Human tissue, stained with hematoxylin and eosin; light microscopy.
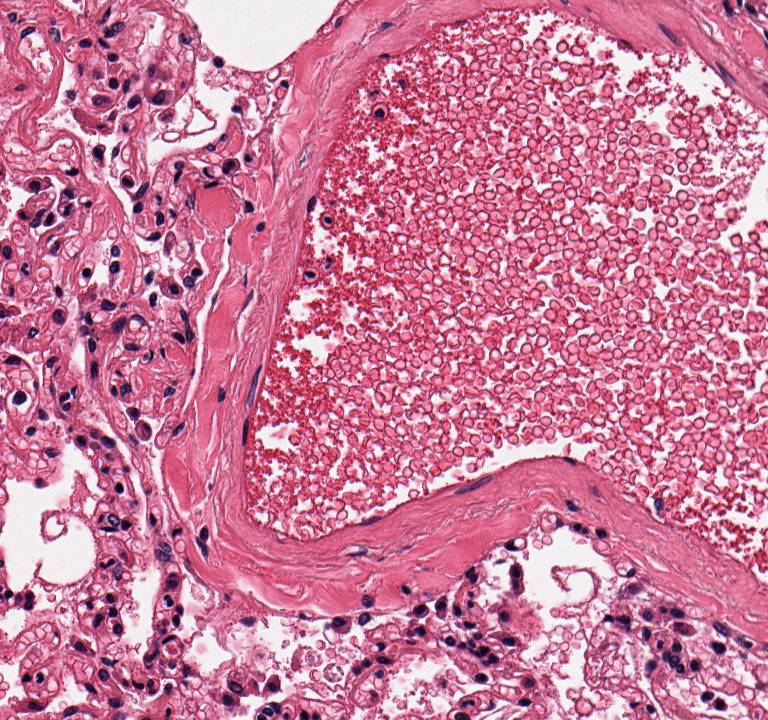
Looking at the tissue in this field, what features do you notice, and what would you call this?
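Here the vessel wall is just a narrow band of pink fibrous tissue with few elongated nuclei. Its lumen holds red blood cells and only a few scattered nucleated cells. On the left, small spaces are lined by cells with dark round nuclei. There are no fat cells anywhere. It's lung.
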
